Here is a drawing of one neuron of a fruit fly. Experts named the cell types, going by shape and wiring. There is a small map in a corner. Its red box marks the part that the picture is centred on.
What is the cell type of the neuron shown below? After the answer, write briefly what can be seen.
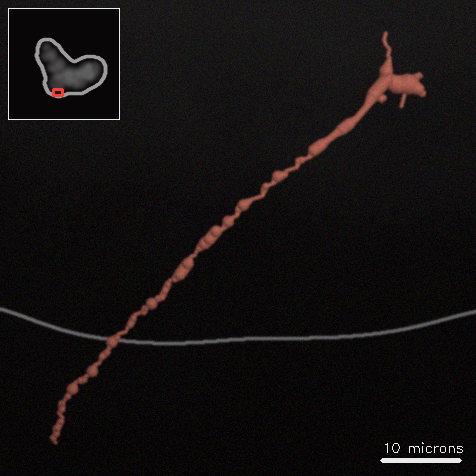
It is of cell type L2. It is an optic-lobe intrinsic neuron. By the scale bar it is about 55 microns tall in this view. It has a dozen or fewer branch ends.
